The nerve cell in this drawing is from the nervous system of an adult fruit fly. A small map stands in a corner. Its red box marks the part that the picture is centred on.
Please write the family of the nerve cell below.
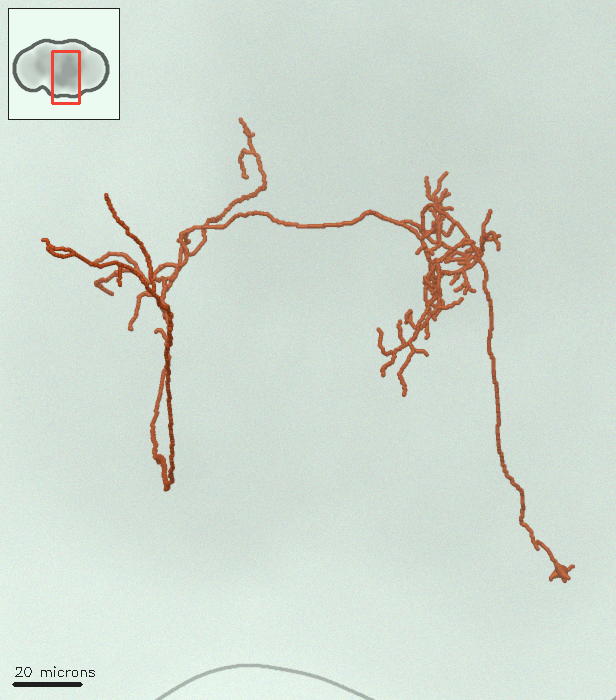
hemilineage 06A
